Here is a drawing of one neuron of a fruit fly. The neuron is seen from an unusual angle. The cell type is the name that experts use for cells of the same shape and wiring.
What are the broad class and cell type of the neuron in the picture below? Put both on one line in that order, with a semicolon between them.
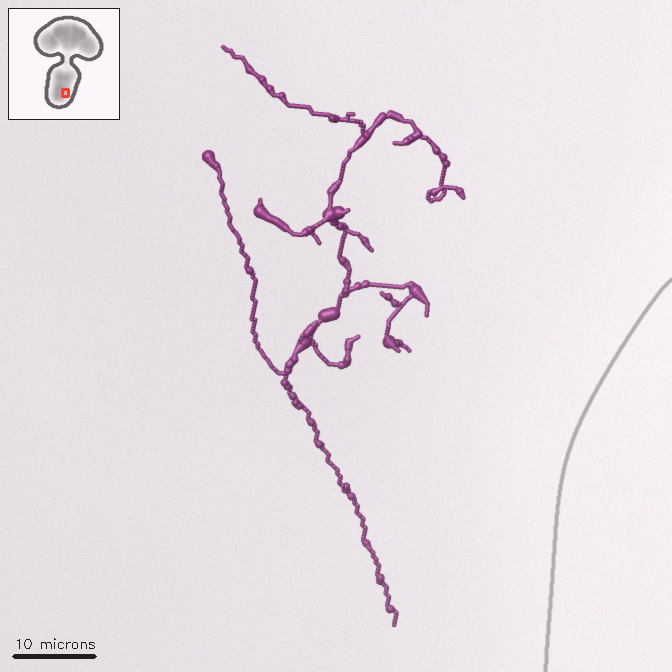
sensory neuron entering the nerve cord; SNxx33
